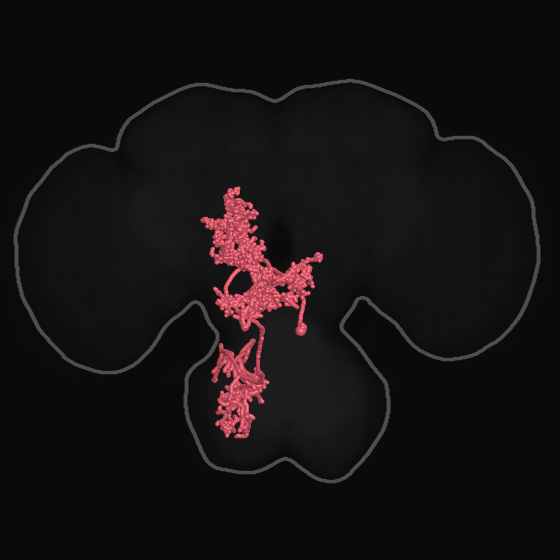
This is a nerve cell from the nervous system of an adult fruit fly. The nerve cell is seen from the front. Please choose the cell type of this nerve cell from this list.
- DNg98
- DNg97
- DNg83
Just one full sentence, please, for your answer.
Under cell type classification, the nerve cell is DNg97.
